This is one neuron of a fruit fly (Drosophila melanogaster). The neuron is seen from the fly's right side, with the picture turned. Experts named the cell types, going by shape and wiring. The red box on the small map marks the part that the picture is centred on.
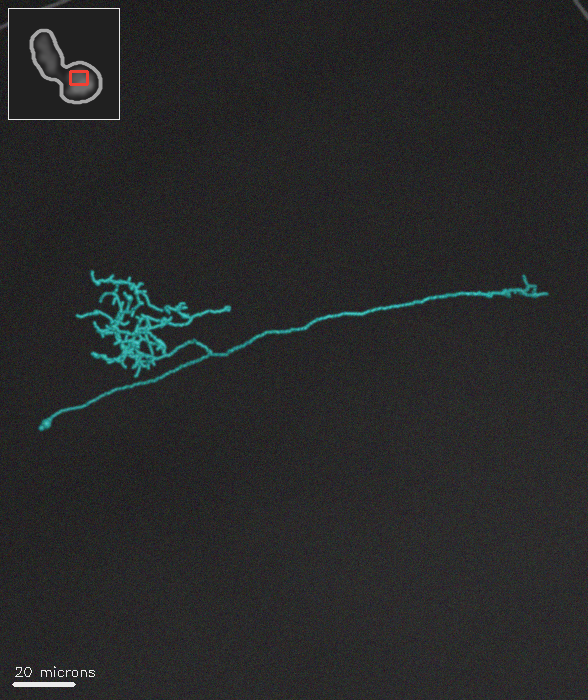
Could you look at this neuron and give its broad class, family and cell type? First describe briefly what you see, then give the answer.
The cell body can be seen on the left of the picture. By the scale bar it is about 170 microns wide in this view. It is a visual projection neuron. The family is LC. It is of cell type LC24.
